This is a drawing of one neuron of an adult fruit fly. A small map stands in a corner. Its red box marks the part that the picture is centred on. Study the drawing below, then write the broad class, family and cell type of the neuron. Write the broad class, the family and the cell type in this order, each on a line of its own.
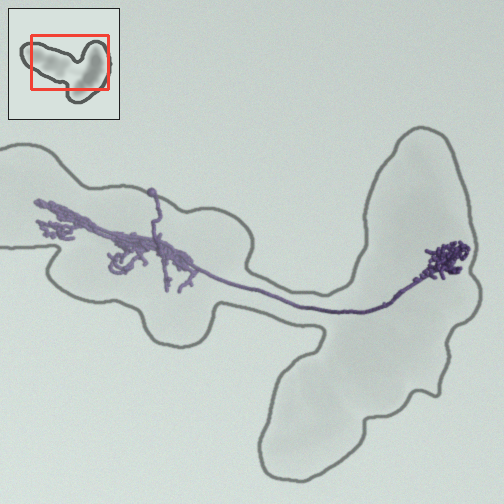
ascending neuron
hemilineage 17B
AN17B009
